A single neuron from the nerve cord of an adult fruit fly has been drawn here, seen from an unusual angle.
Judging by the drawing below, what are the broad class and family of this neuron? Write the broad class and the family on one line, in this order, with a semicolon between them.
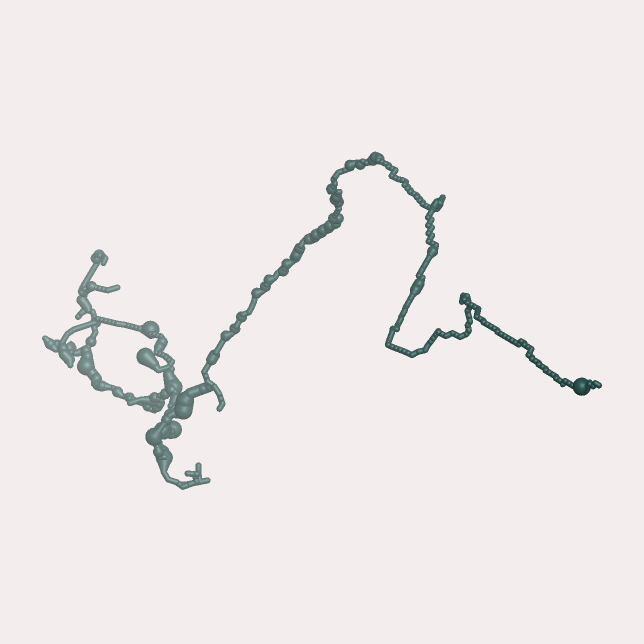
sensory neuron entering the nerve cord; class gustatory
